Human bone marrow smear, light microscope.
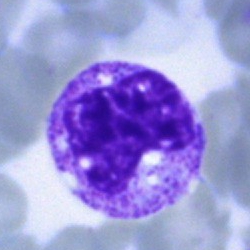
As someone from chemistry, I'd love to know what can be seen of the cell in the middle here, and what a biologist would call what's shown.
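First, the nucleus: it occupies most of the cell, and the broadest band of cytoplasm sits at the lower right. Next, the chromatin: dark purple and clumped, streaked paler between dark areas. Last, several small clear round spots lie over the cell. It is a metamyelocyte.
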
